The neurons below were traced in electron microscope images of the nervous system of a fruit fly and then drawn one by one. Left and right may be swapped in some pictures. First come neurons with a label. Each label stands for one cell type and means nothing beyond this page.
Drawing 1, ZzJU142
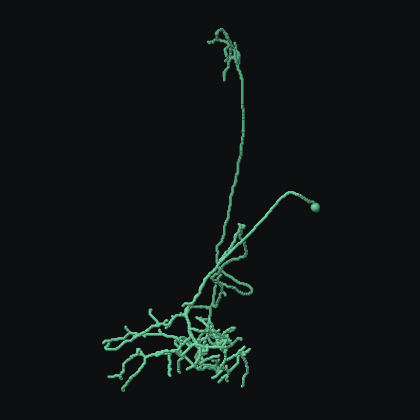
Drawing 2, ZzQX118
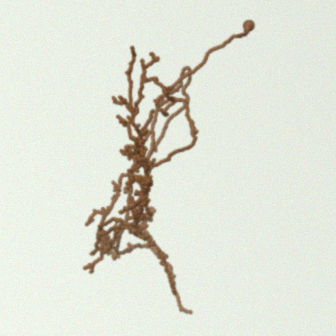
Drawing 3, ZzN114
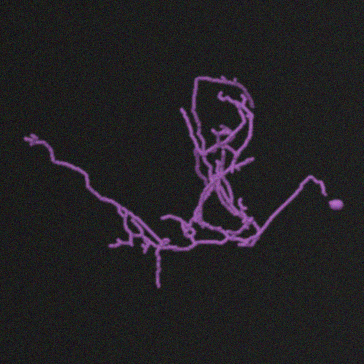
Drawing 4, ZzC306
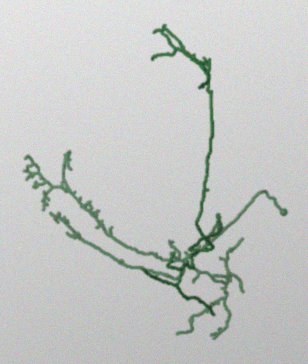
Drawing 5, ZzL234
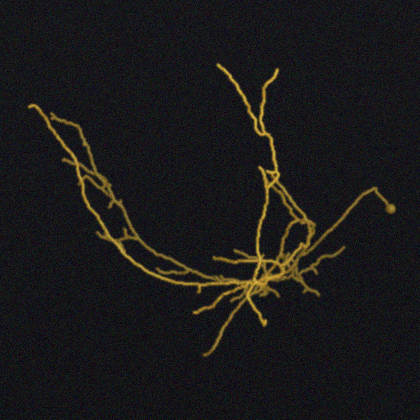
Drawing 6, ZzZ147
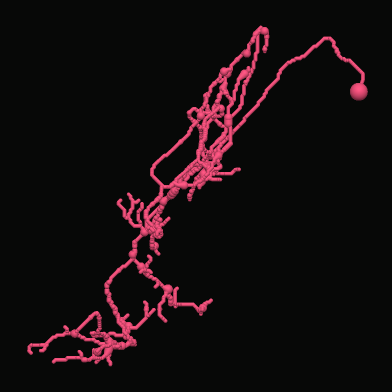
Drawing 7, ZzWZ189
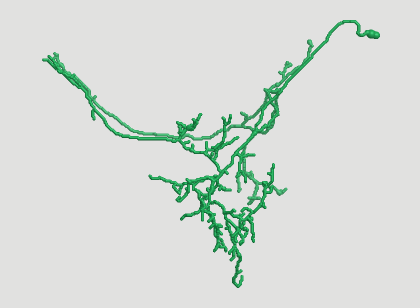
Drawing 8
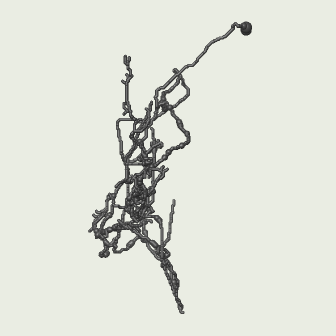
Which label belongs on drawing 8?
ZzQX118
